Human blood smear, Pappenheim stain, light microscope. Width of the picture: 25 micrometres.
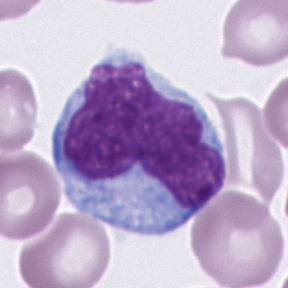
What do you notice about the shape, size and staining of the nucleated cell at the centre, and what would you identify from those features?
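Measuring about 15 micrometres across, this cell has a fuzzy, ragged edge along the top. Its chromatin shows a fine, lacy, strand-like pattern rather than coarse dark blocks, and the nucleus fills about 60% of the cell's area. The pale greyish blue cytoplasm is widest below the nucleus. The cell is a monocyte.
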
